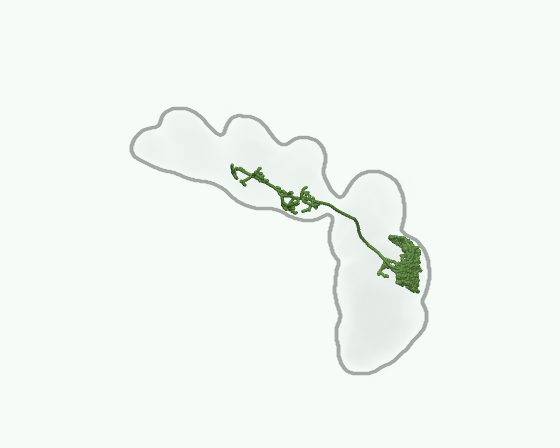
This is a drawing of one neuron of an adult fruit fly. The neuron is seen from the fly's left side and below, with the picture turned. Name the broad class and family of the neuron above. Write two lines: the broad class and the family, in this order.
descending neuron
DNge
